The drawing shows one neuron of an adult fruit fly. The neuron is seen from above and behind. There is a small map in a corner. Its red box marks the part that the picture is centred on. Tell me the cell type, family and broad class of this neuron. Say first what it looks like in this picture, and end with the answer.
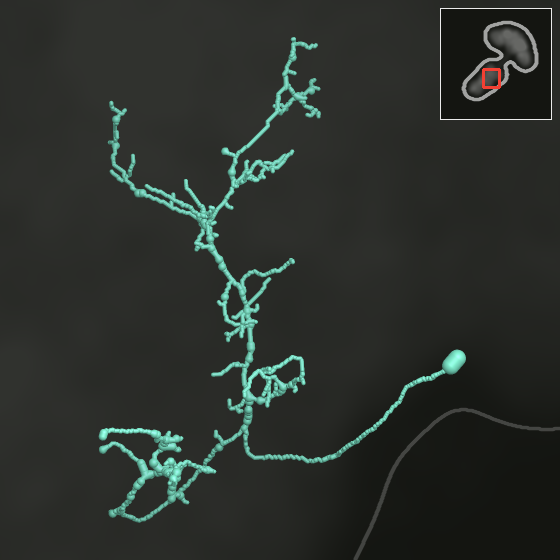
It is in the nerve cord and does not reach the brain. Dozens of branch ends can be seen. The cell type is IN09A054. Its family is hemilineage 09A. This is a nerve-cord intrinsic neuron.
